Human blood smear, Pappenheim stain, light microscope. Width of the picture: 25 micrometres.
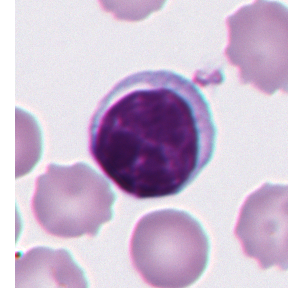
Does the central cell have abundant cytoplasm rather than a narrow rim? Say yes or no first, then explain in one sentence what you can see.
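No. The cytoplasm forms a narrow rim that is widest on the upper right side.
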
